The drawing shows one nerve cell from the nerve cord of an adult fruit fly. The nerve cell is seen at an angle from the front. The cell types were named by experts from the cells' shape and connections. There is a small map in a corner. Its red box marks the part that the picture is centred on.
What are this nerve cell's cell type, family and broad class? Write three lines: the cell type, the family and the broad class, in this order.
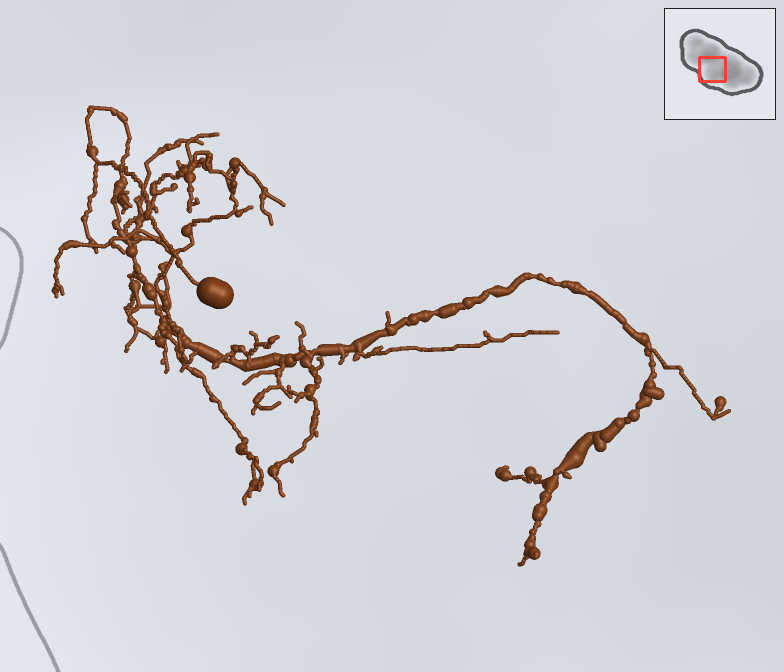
IN19A086
hemilineage 19A
nerve-cord intrinsic neuron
